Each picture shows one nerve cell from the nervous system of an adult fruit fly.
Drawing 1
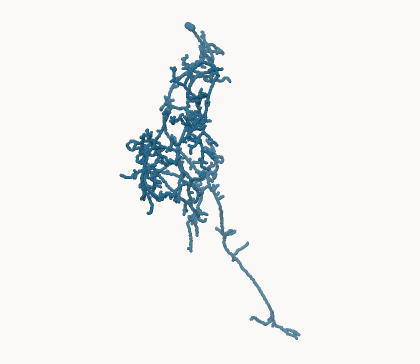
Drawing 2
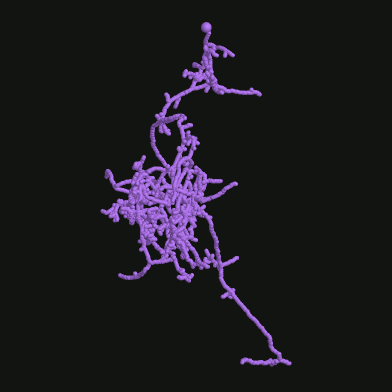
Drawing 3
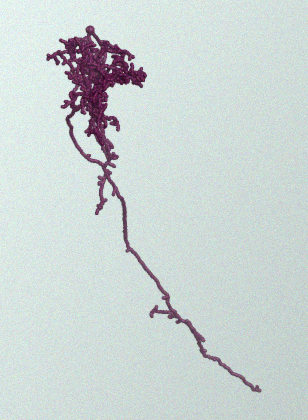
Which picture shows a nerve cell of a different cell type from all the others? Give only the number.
3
